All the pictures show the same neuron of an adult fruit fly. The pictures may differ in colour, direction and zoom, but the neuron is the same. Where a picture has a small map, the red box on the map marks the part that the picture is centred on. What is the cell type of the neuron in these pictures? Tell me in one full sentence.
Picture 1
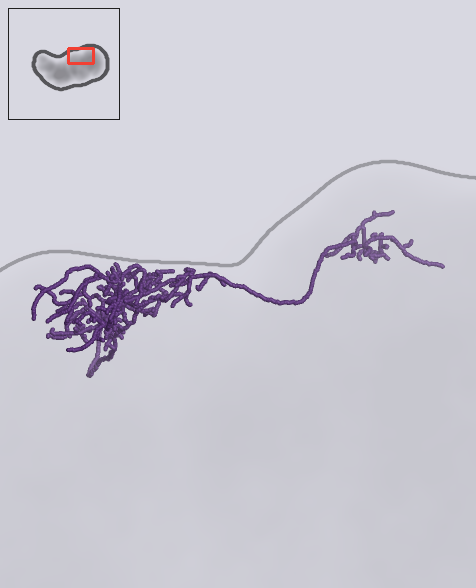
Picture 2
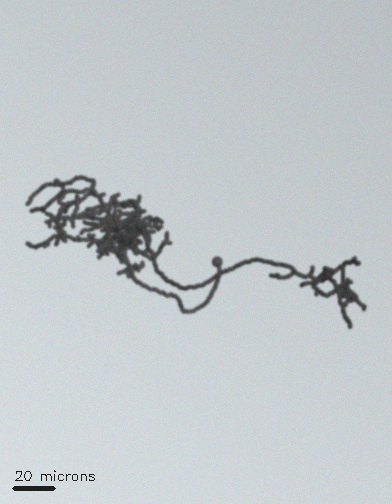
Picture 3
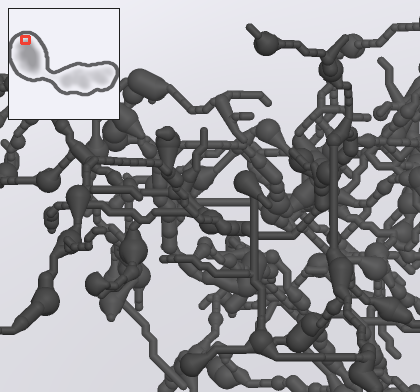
In the scheme of cell types, this neuron is SIP077.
